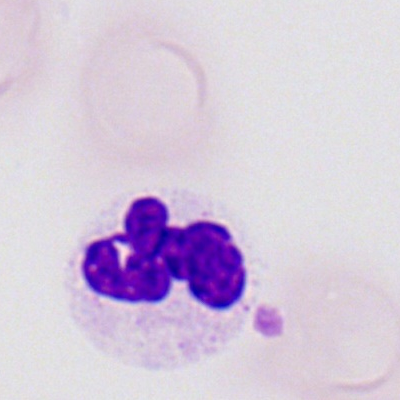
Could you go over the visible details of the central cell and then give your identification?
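First, the outline of the cell is roughly round. Second, the nucleus sits in the upper part of the cell and shows no visible nucleoli. Third, the cytoplasm holds fine, faint lilac granules. The cell is a segmented neutrophil.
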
